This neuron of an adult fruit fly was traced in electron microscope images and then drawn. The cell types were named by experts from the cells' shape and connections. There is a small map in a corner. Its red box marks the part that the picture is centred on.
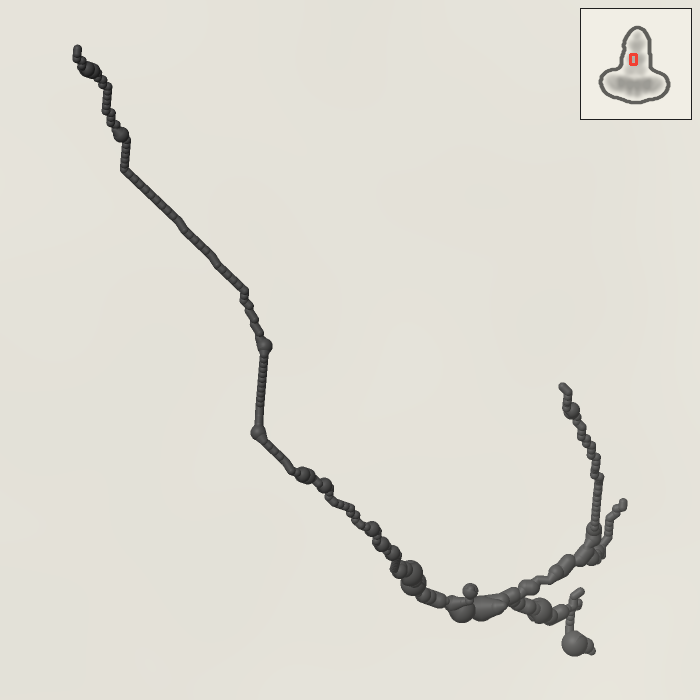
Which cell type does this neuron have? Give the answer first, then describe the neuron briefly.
It is of cell type LgLG2. This is a sensory neuron entering the nerve cord. The drawing shows no cell body. It has a dozen or fewer branch ends.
